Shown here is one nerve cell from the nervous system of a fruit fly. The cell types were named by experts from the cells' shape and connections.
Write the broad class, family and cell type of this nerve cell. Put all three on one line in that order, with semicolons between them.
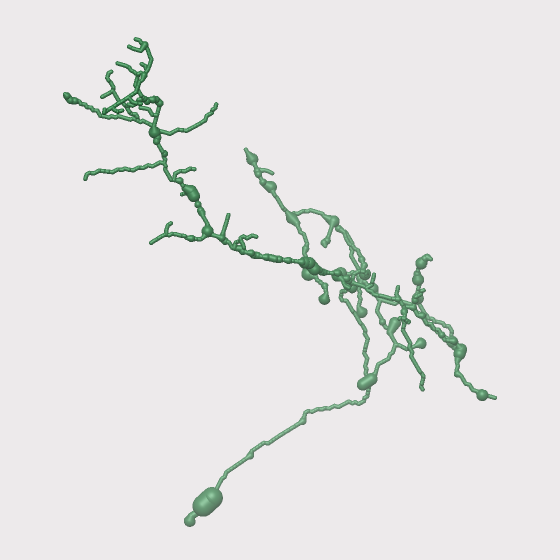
nerve-cord intrinsic neuron; hemilineage 01B; IN01B095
